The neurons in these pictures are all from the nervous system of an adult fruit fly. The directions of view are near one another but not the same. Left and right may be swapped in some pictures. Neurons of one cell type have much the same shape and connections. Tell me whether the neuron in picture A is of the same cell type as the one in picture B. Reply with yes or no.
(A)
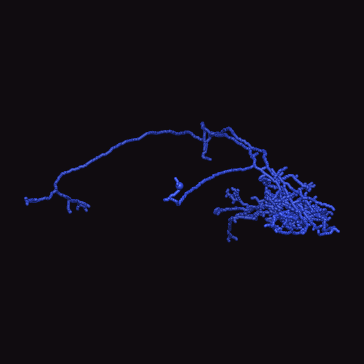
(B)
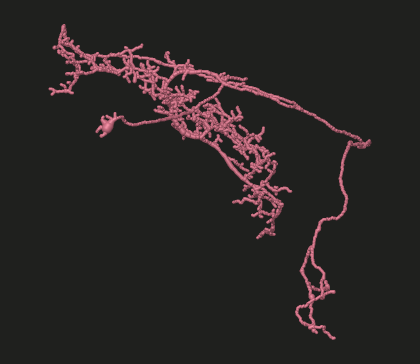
yes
